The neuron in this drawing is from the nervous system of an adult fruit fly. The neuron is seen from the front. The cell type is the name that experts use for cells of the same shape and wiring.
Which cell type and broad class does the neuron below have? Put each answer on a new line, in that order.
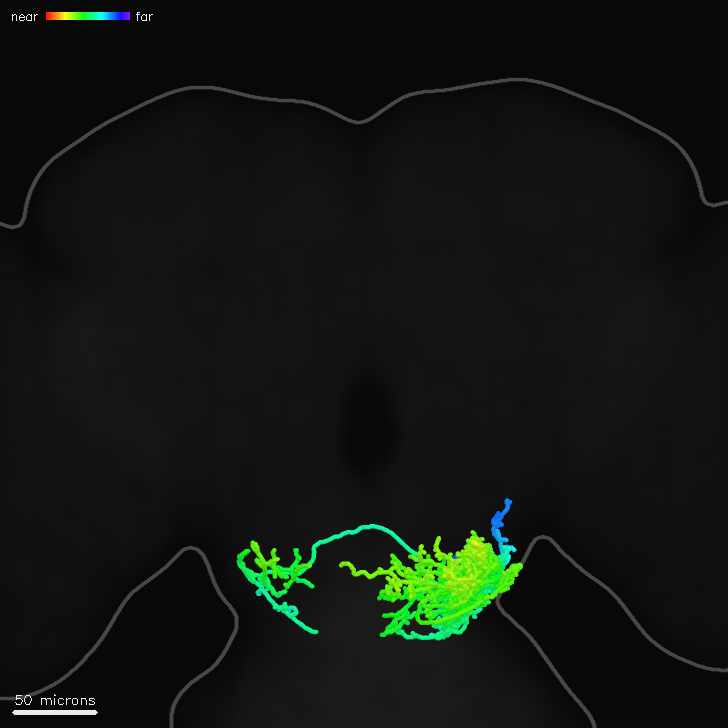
GNG108
central-brain intrinsic neuron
